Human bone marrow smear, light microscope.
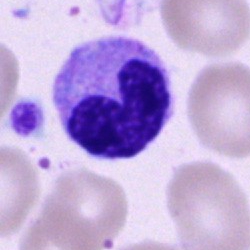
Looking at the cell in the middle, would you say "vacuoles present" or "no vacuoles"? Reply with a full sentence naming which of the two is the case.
No vacuoles can be seen in the cytoplasm of this cell.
